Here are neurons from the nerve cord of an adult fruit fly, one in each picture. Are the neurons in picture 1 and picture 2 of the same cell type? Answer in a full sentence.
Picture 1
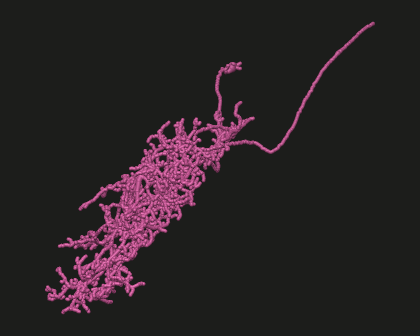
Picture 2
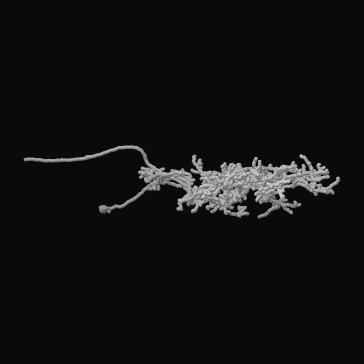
They are of the same cell type.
